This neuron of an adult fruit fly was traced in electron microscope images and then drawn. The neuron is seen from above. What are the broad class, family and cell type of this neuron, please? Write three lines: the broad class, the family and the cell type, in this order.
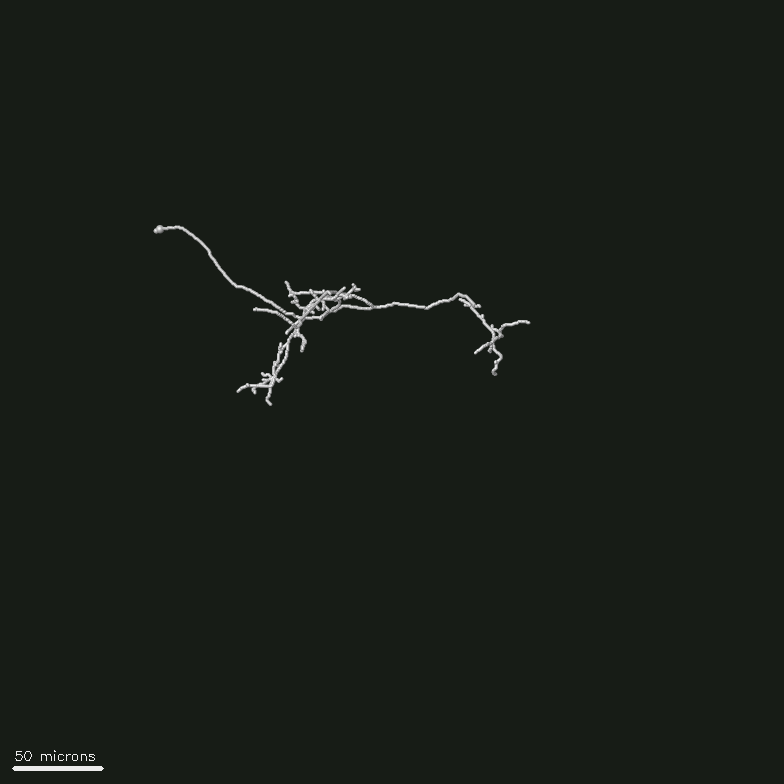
central-brain intrinsic neuron
hemilineage EBa1
SIP028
